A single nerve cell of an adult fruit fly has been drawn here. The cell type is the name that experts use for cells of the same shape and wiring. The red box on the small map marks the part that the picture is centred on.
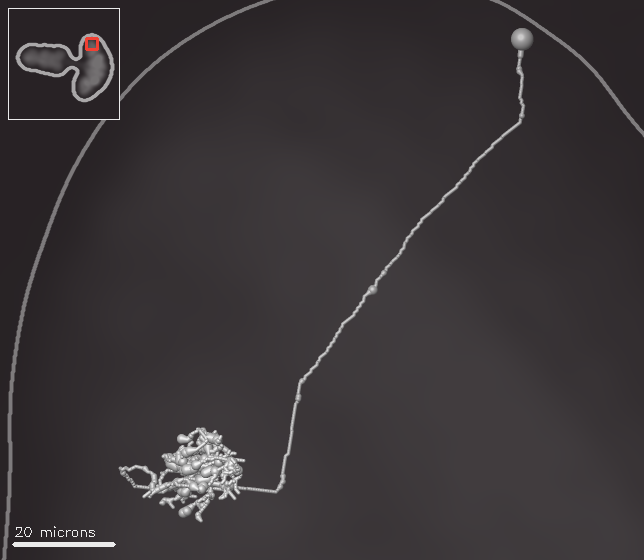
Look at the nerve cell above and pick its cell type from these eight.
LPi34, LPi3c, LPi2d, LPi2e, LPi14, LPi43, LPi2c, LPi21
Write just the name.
LPi34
